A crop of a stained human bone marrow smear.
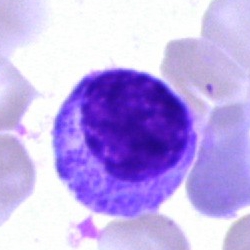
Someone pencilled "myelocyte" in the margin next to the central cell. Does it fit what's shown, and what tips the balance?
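No distinct nucleolus can be seen in the nucleus. This goes with myelocyte rather than promyelocyte.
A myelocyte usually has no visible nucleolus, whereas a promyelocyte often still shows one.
The chromatin is dark purple and coarsely clumped, with paler patches between the clumps. The cytoplasm forms a bluish-lilac crescent along the lower-left side of the cell and is dotted with scattered dark purple granules. The outline is round and smooth, and the surface has no projections or blebs. Weighing these features, the name myelocyte fits this cell, and promyelocyte does not.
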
